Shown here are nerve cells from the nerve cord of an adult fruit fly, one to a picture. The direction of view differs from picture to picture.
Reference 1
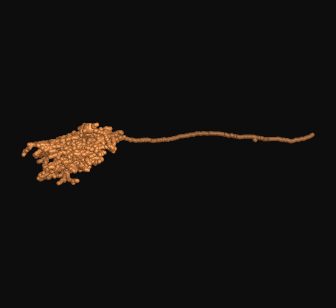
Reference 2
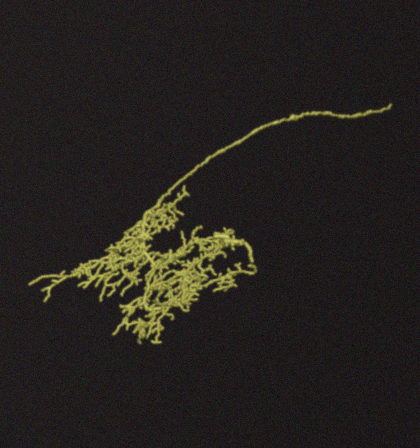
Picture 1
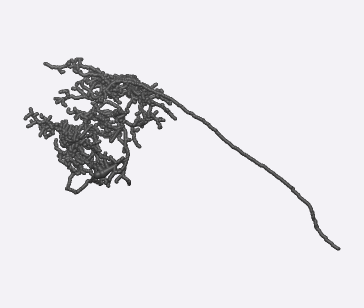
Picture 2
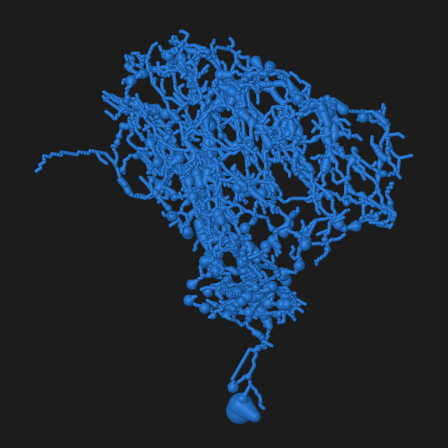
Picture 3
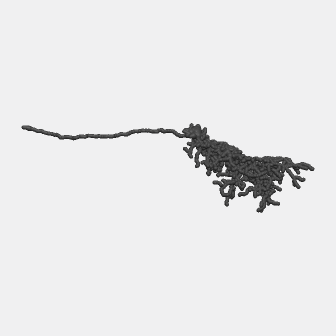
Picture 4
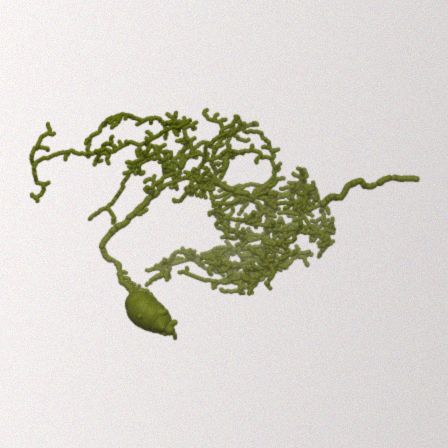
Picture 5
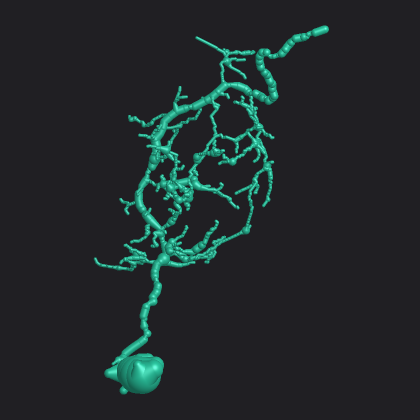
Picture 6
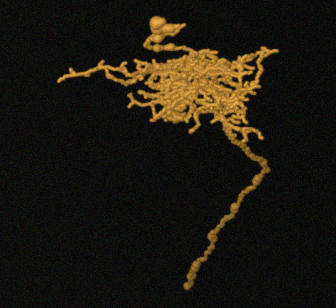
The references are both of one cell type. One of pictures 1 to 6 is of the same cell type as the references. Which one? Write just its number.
1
